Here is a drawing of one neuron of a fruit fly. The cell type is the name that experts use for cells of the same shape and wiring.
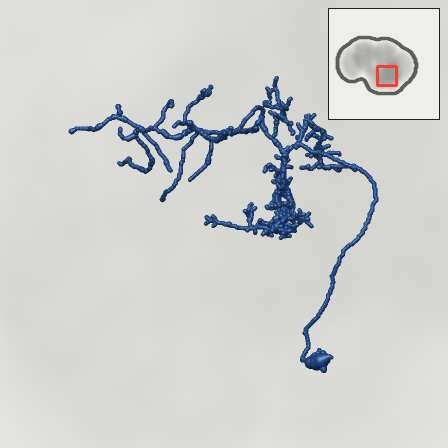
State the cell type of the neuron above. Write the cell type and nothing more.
IN06A065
